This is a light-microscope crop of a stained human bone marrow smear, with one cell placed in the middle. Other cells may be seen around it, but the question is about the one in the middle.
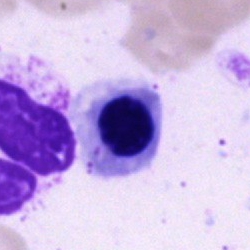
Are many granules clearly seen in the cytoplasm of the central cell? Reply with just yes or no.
No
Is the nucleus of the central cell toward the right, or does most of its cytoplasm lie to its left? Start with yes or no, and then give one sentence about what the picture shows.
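Yes. The nucleus sits off-centre toward the right side of the cell.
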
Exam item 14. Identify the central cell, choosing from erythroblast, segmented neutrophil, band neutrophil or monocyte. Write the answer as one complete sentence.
The middle position in this crop is taken by an erythroblast.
